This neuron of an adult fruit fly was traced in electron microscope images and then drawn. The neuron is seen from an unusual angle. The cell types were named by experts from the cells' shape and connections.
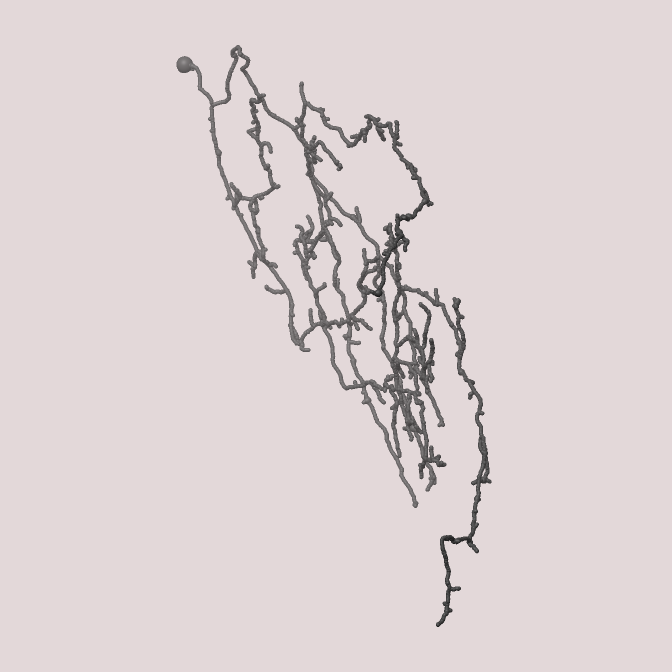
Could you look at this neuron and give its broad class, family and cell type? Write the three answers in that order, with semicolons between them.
optic-lobe intrinsic neuron; Cm; Cm27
